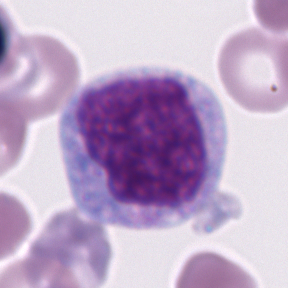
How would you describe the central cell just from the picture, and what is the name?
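Outline smooth and roundish, sides somewhat flattened. Nucleus irregular, notched on its left side. Nucleus placed toward upper right; broader cytoplasm band at lower left. Cytoplasm pale greyish blue. Monocyte.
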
